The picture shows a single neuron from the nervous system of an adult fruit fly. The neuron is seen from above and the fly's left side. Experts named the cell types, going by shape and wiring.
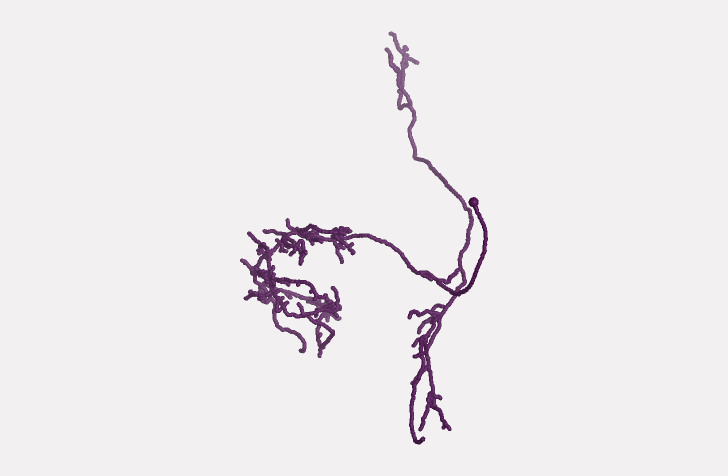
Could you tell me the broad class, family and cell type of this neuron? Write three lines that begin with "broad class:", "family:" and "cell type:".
broad class: central-brain intrinsic neuron
family: hemilineage SMPp&v1_posterior
cell type: CRE079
